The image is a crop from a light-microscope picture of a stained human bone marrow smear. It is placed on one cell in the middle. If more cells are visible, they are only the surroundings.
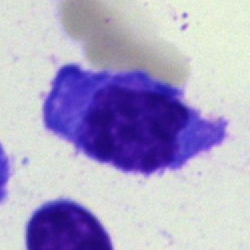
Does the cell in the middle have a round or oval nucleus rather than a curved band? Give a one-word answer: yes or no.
Yes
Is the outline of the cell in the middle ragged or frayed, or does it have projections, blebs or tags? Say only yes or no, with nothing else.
Yes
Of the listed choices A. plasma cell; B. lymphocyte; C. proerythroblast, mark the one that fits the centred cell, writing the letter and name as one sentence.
Of the choices given, option A is right, as the central cell is a plasma cell.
